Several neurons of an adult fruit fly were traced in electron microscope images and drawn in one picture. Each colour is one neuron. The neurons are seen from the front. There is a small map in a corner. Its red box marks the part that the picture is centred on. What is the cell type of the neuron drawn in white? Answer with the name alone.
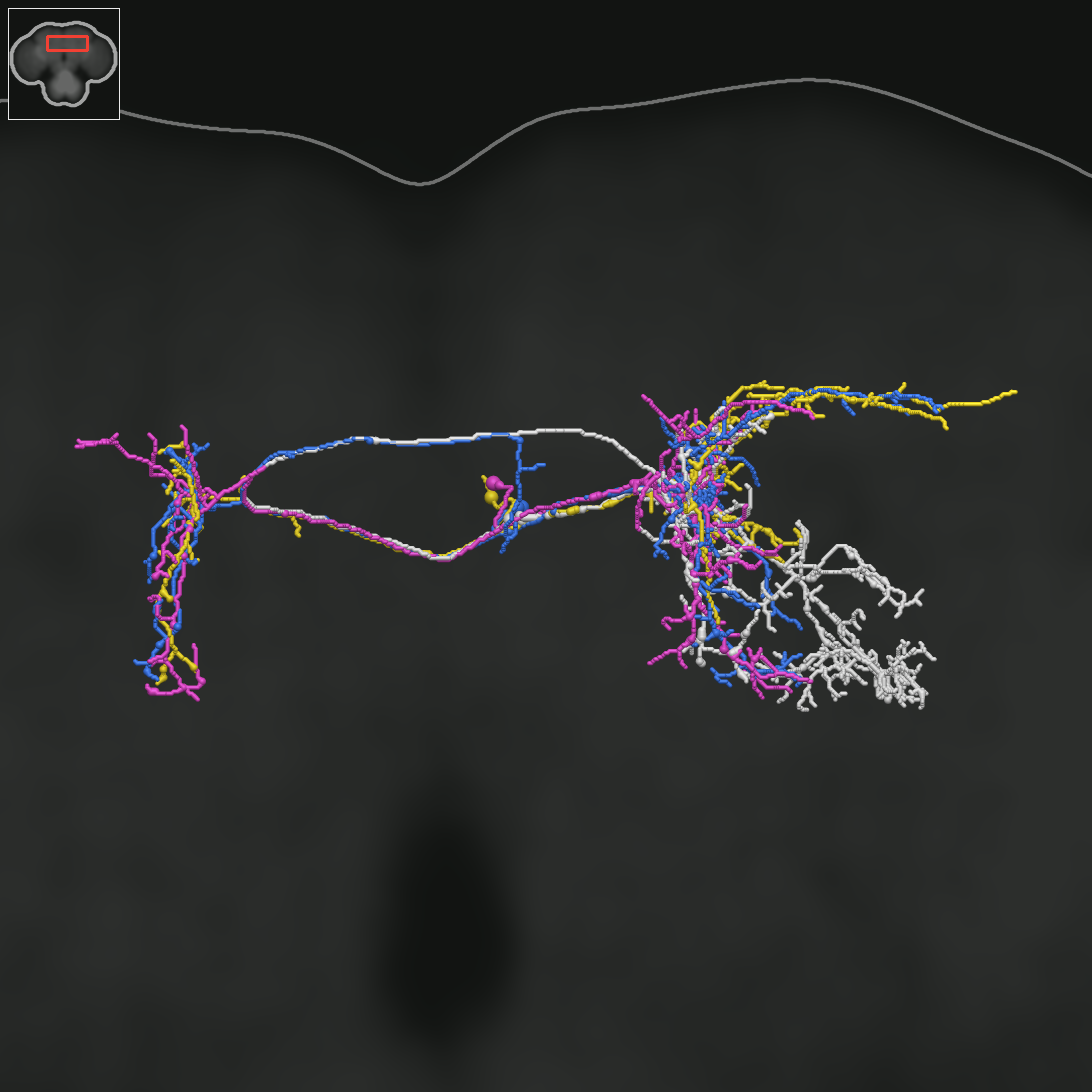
CB4071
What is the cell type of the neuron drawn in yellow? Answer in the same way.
CB4069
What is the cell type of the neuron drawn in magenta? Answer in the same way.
CB4070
